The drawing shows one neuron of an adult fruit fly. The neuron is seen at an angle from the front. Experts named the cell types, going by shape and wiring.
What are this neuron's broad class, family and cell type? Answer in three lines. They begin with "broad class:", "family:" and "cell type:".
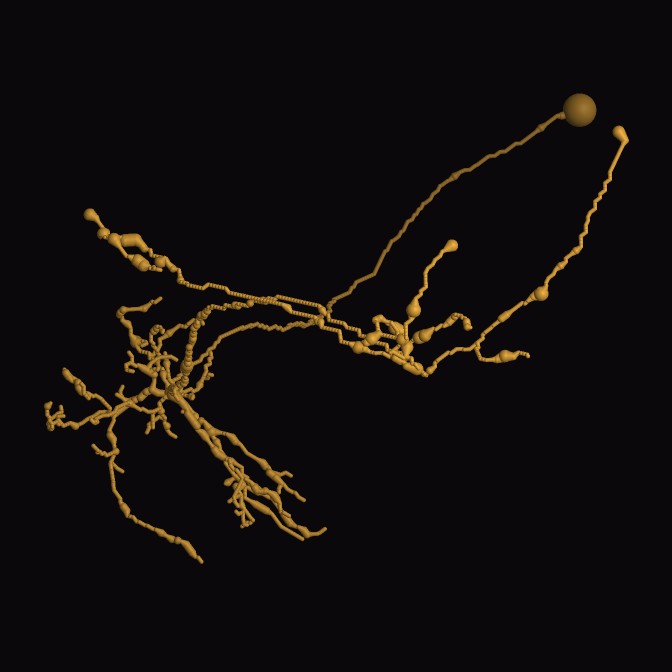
broad class: central-brain intrinsic neuron
family: class CX
cell type: FS1B_a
